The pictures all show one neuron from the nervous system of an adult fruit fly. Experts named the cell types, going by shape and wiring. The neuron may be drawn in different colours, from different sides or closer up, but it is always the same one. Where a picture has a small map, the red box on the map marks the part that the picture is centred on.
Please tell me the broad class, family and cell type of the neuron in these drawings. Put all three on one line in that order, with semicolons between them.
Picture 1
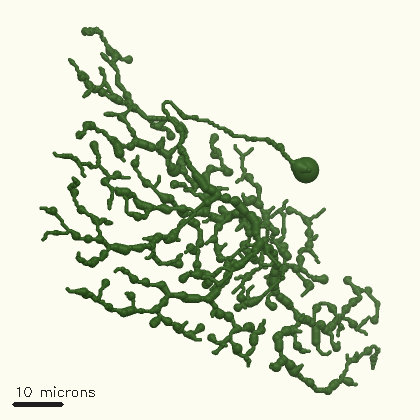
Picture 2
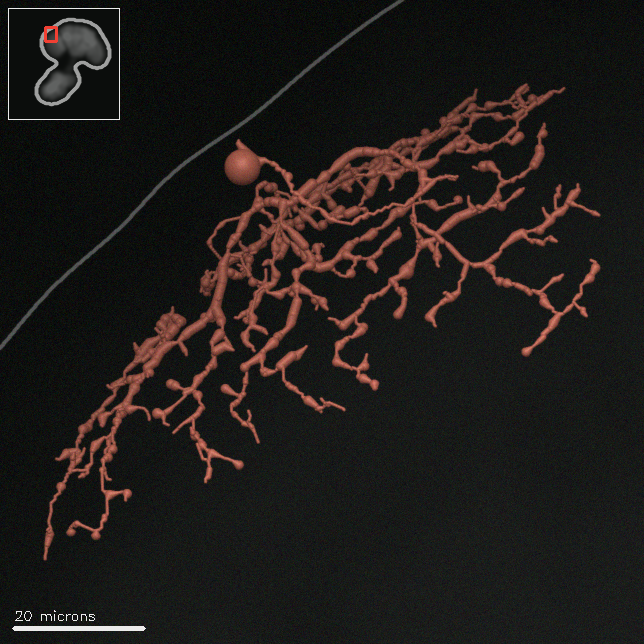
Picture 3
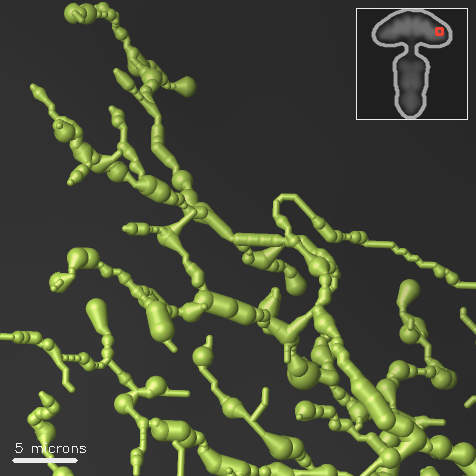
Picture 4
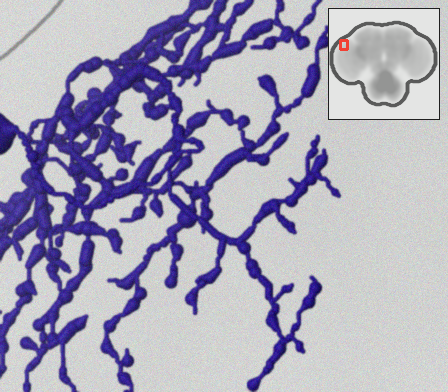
optic-lobe intrinsic neuron; Dm; Dm14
